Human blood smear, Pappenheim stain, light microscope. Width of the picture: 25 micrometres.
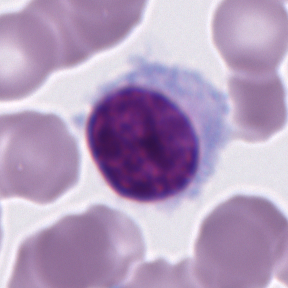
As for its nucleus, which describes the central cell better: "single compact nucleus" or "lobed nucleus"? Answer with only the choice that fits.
Single compact nucleus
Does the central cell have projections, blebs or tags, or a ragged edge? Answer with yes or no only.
Yes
